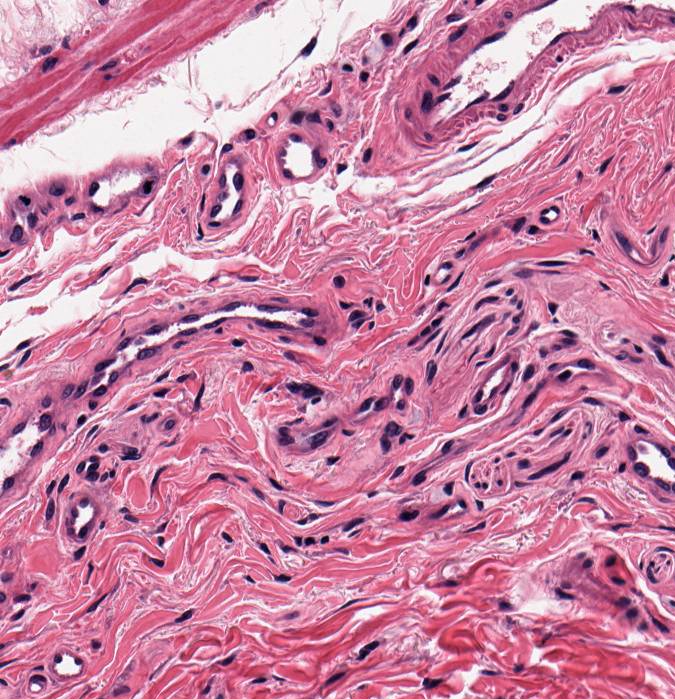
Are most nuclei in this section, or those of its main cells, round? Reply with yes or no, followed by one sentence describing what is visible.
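No. The scattered stromal cells have dark, elongated, spindle-shaped nuclei.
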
